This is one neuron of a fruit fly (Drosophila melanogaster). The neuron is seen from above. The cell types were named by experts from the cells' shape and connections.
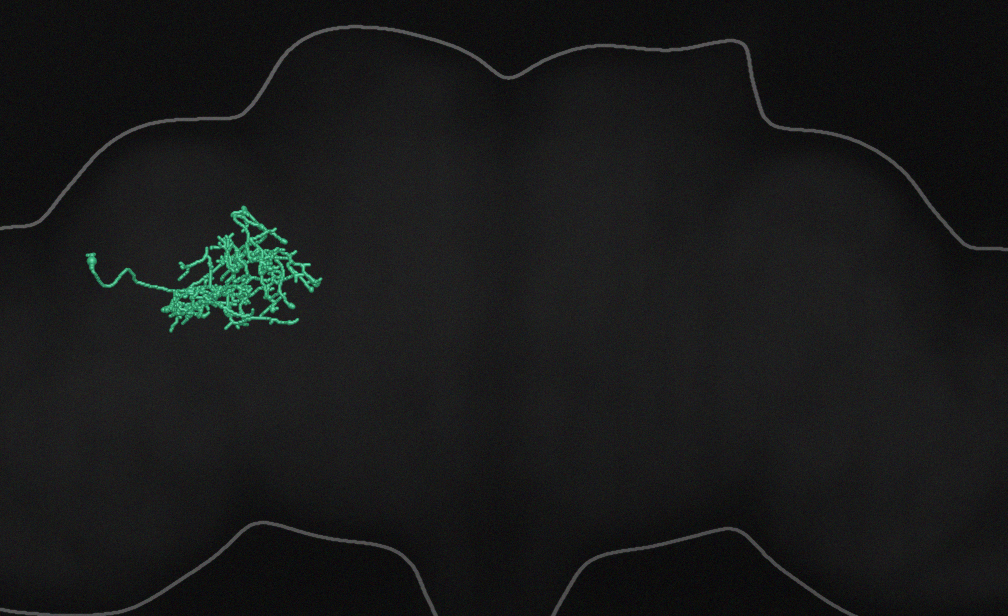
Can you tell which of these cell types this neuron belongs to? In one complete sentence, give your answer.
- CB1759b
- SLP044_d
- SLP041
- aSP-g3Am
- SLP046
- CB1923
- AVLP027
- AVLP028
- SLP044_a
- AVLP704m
This neuron represents the cell type SLP044_d.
